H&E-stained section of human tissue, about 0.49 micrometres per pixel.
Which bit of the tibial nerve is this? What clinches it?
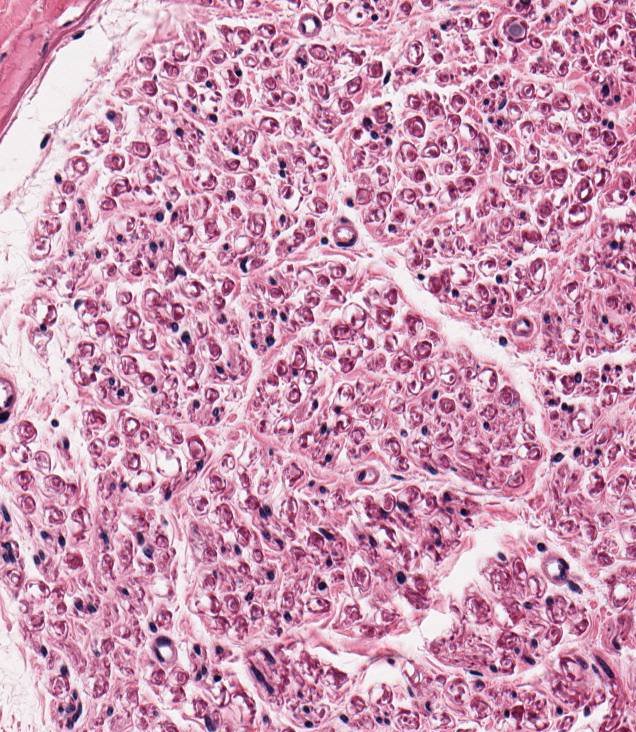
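That's nerve fascicle. The field is filled with closely packed small round profiles of myelinated nerve fibres cut across, many showing a pink ring around a small central dot.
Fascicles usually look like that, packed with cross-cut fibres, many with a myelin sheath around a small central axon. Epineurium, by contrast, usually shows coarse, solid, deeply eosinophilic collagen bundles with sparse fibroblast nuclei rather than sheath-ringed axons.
Thin pale pink connective tissue septa split the fibres into irregular groups, and small dark oval to elongated nuclei lie scattered between them, far fewer than the fibre profiles.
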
